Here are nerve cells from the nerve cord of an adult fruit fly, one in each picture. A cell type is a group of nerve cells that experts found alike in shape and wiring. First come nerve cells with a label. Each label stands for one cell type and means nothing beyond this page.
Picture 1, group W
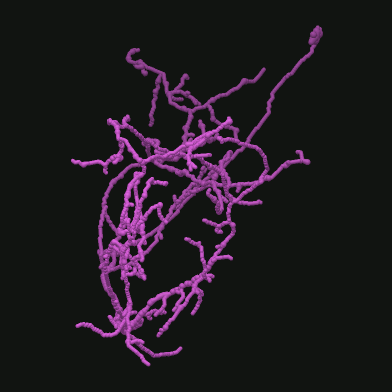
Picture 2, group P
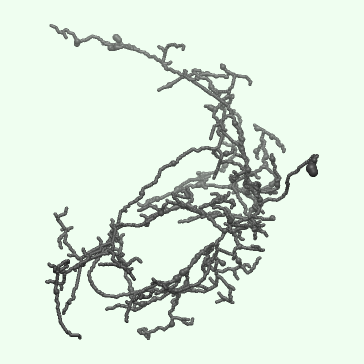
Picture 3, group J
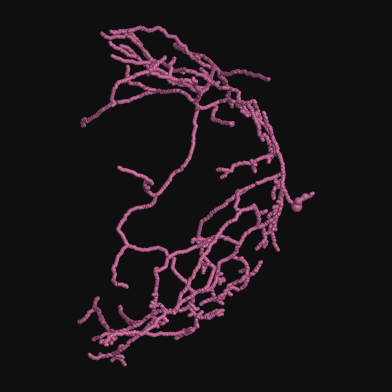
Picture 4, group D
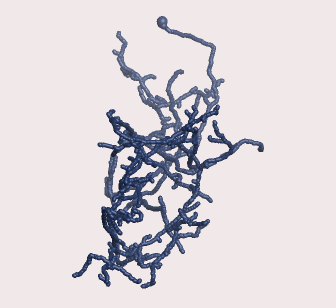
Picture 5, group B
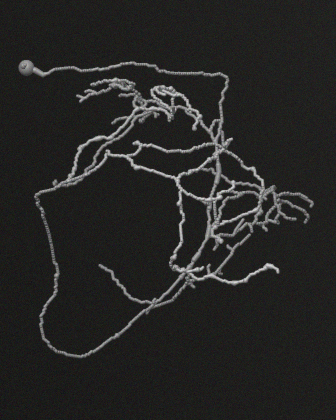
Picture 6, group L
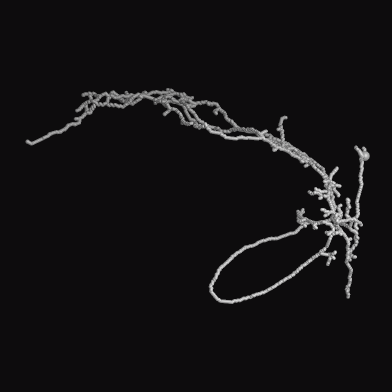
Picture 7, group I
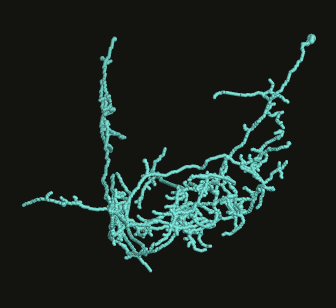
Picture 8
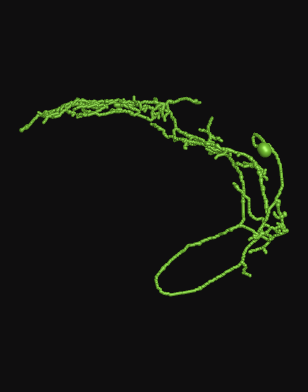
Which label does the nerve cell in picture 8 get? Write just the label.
group L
